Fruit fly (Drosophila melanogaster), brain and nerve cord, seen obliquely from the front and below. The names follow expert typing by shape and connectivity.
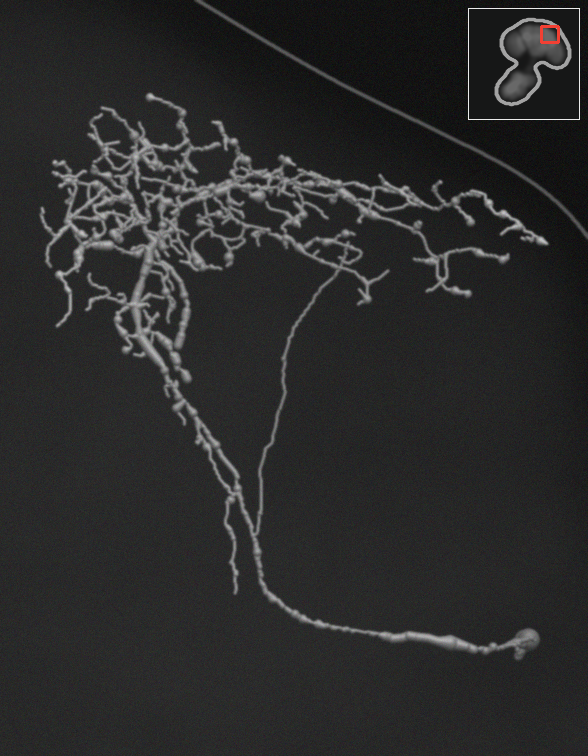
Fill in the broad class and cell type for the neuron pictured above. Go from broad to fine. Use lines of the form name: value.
broad class: central-brain intrinsic neuron
cell type: SLP363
